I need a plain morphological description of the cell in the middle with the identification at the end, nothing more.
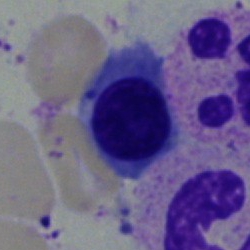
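Dense chromatin stains a deep purple. The cytoplasm is blue and shows no granules. Along the top, pointed cytoplasmic projections make the outline irregular. The cell is an erythroblast.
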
